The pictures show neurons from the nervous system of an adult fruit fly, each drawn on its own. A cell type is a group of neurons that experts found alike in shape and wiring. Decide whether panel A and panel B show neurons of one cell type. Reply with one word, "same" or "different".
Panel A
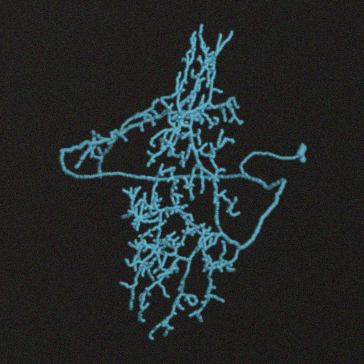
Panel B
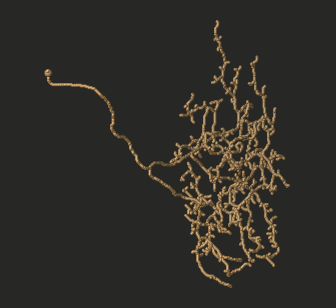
different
